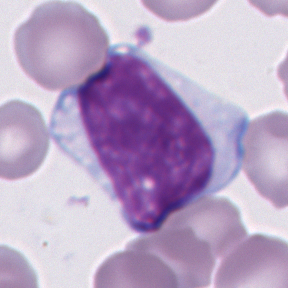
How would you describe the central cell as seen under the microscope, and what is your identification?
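Irregular, angular outline, not round. No visible granules in the cytoplasm. A red cell presses against it at the upper left. Myeloblast.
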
